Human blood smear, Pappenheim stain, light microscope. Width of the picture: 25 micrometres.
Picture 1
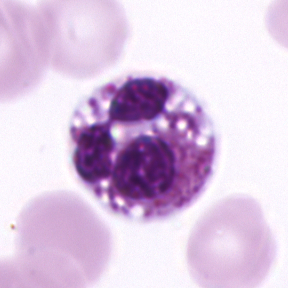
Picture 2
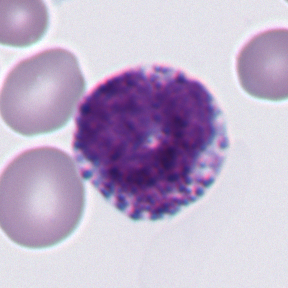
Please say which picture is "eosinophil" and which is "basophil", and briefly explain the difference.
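The first picture is the eosinophil, the second the basophil. Size won't help you, since each is about 13 micrometres across. Watch the nucleus instead. In the eosinophil you can make out three separate lobes of dense, dark purple chromatin, inside a round, smooth outline. In the basophil the granules lie over the nucleus and blur its outline, though the dark purple nucleus still fills most of the upper and central part of the cell.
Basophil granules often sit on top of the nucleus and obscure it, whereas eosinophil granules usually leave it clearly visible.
Smaller things: the eosinophil has small clear unstained spots scattered among its granules, while the basophil has one small pale clear spot near its centre and pale cytoplasm showing between granules mostly along its lower edge.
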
